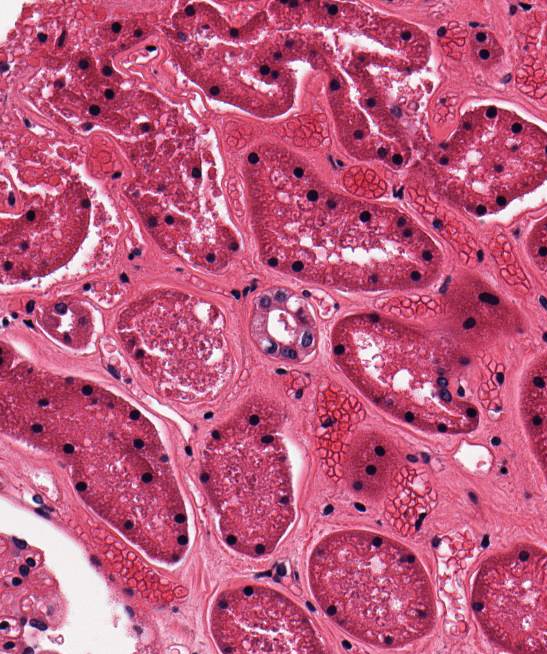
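Renal cortex: closely packed tubular profiles cut in various planes, separated by narrow strips of stroma. A single layer of cells with abundant, granular, deeply eosinophilic cytoplasm lines the tubules, their small, round, dark nuclei spaced apart toward the cell bases. Notice the capillaries between tubules, packed with red blood cells in honeycomb-like clusters, clearest on the right.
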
